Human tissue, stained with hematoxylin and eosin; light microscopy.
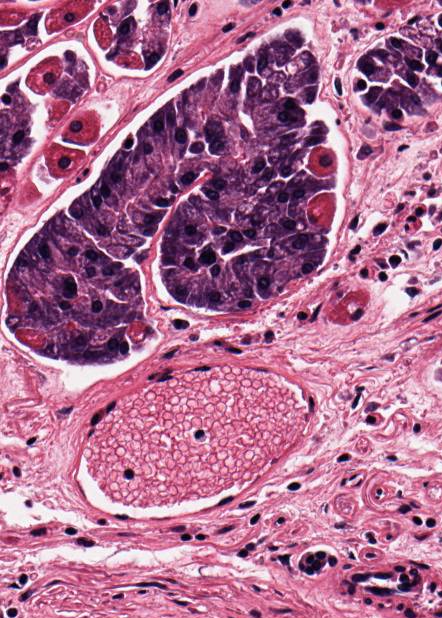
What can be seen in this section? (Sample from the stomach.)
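The upper half has rounded nests of cells with deep purple cytoplasm in pink stroma. Large cells with bright pink cytoplasm and one round nucleus mostly edge the nests. Lower centre holds an oval cross-cut bundle of many small round pale profiles with thin pink rims.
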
